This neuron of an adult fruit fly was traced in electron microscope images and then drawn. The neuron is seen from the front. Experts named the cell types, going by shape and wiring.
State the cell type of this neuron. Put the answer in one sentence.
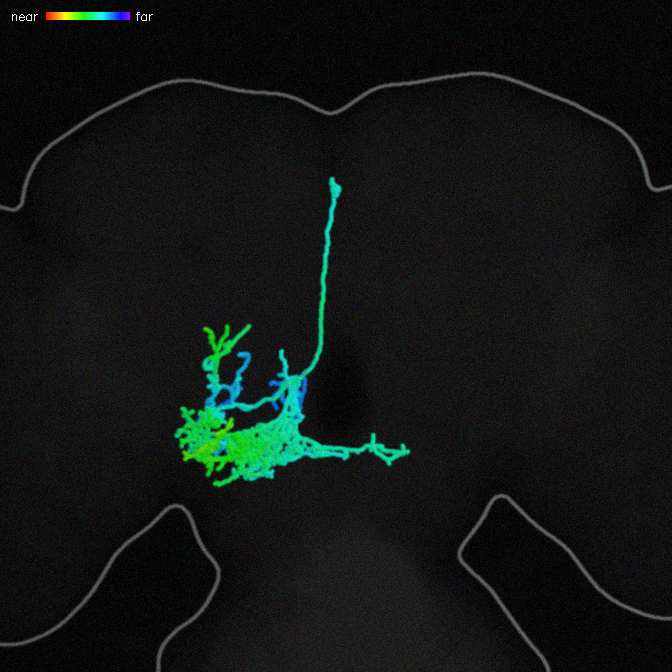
The cell type is SAD076.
